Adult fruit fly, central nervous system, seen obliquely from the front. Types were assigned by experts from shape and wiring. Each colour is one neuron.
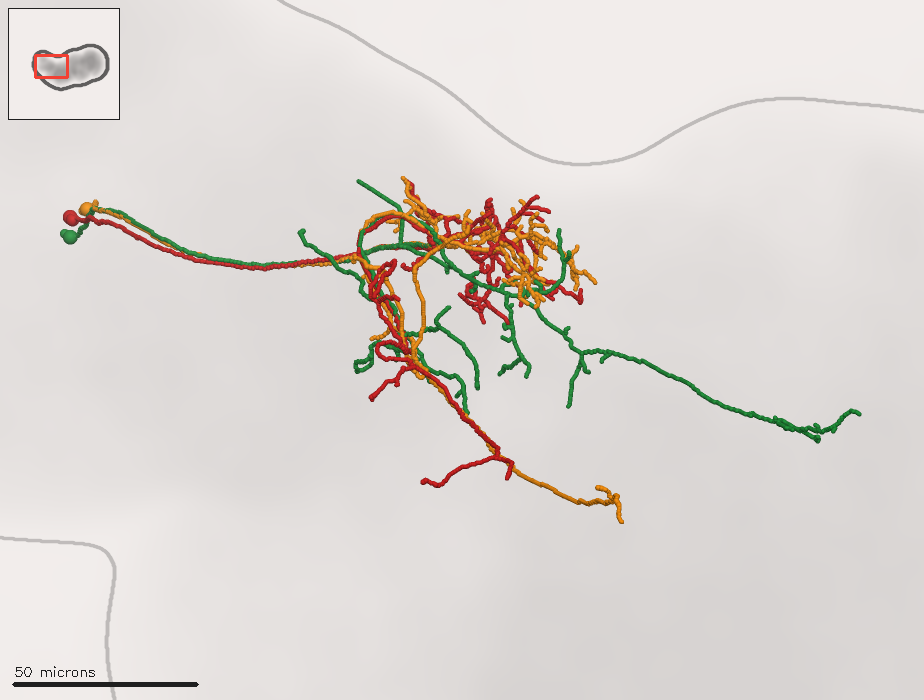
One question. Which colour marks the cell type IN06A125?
orange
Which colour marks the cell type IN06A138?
green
